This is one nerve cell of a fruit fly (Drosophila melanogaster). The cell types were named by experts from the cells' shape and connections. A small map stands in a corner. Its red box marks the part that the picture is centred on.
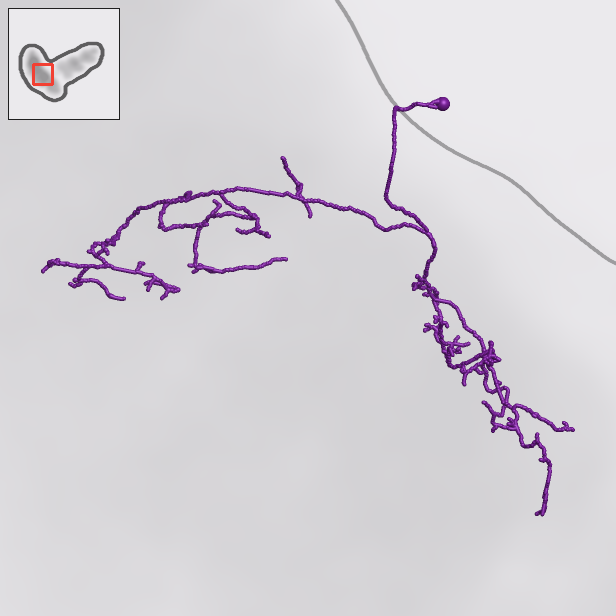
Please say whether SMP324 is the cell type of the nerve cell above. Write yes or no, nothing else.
no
